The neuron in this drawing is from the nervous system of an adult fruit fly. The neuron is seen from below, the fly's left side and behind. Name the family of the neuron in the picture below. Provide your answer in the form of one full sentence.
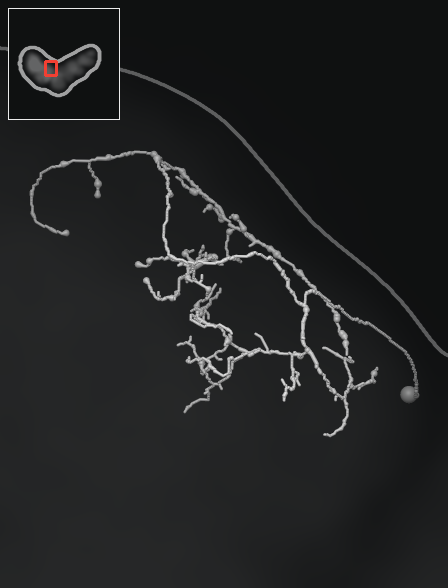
Among the members of family hemilineage LHp3 is this neuron.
